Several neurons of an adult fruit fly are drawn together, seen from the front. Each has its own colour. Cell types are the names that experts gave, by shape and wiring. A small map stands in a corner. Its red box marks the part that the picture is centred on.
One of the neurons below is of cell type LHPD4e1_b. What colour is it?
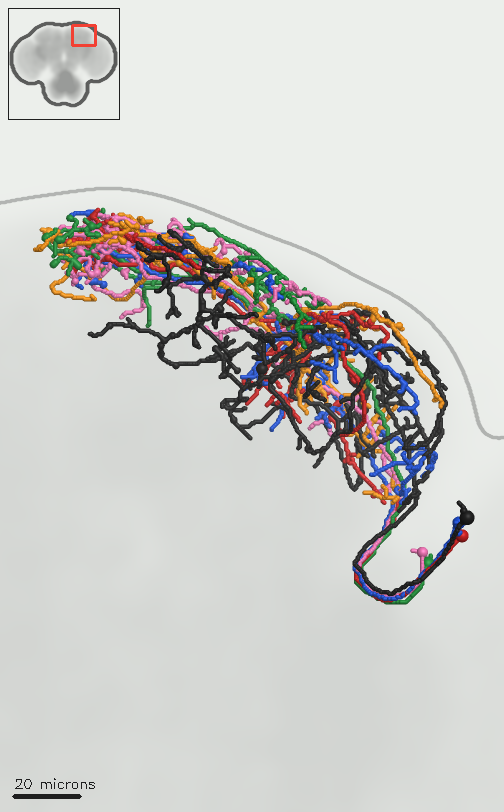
orange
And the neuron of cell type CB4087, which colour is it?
pink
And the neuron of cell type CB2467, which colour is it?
blue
